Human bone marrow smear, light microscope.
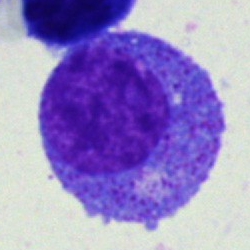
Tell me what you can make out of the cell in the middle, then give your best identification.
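Look first at the nucleus: its chromatin is purple and patchy, not smooth. Now the cytoplasm, which has a bluish-purple background. Just below and to the right of the nucleus you'll find a paler patch with fewer granules. Along the lower edge of the cell, small bumps stick out. This is a promyelocyte.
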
